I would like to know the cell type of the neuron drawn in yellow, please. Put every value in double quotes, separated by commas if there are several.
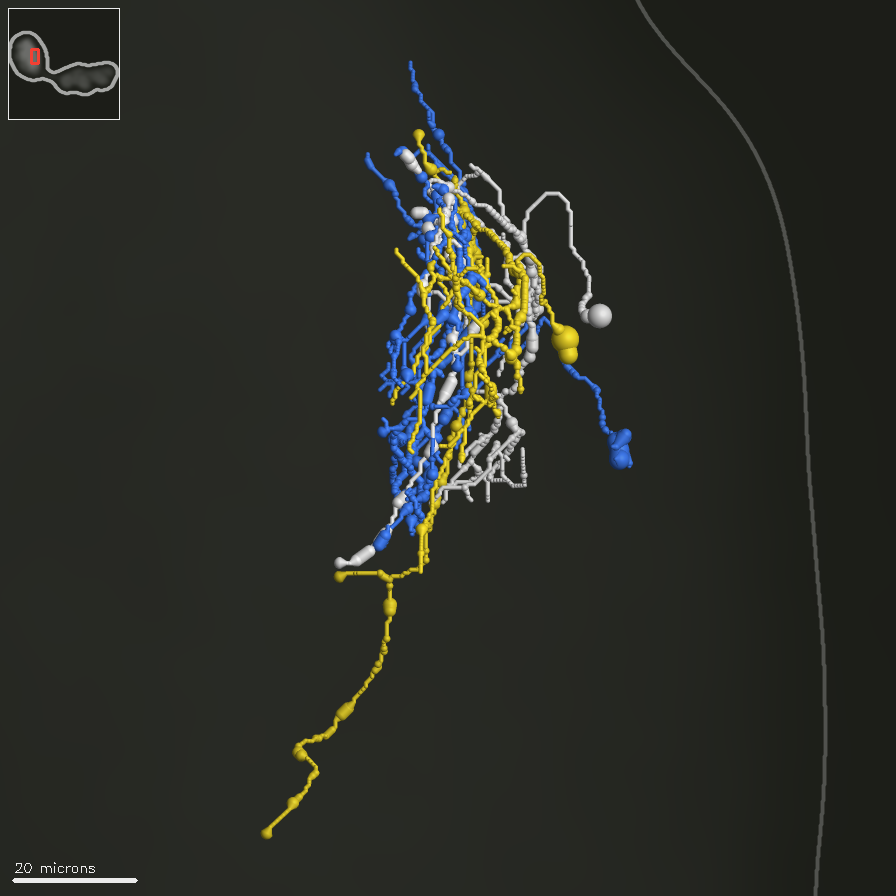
"CB1805"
